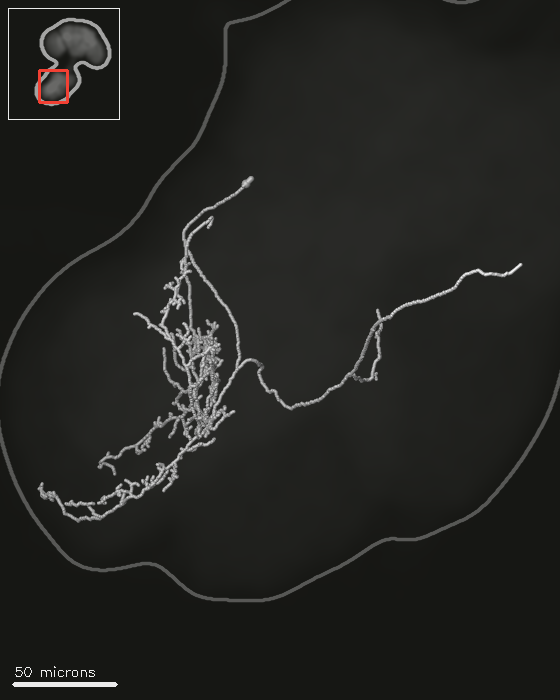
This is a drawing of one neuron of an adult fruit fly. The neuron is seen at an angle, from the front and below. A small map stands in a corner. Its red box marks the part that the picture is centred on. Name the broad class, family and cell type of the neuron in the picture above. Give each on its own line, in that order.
nerve-cord intrinsic neuron
hemilineage 23B
IN23B058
